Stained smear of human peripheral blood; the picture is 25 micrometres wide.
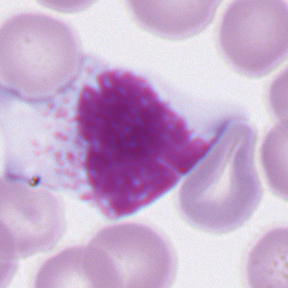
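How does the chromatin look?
Dense and coarse, as far as I can tell, throughout the nucleus.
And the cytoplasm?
Very pale, almost colourless, with sparse granules leaving much of it clear; a small dark brown speck sits at its lower left edge.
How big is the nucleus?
About 12 micrometres across, it seems.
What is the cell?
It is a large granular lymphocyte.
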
